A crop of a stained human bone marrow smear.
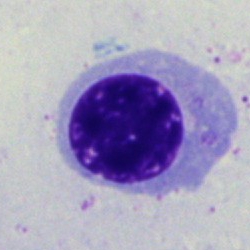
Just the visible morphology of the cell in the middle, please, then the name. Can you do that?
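Let me start with the nucleus, which sits off-centre, toward the left side of the cell. Its chromatin is dense and dark purple, and I can make out small pale spots scattered through it. The cytoplasm is pale blue-grey, and its rim is wider on the right of the nucleus than on the left. This cell is an erythroblast.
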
